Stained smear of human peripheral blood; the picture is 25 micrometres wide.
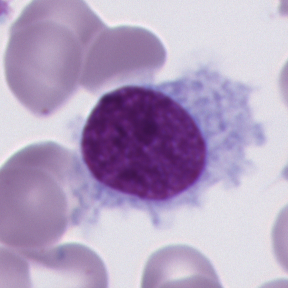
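Hairy cell in a stained smear of human peripheral blood. The nucleus is a plain oval without indentation or lobes, about 11 by 9 micrometres, and its chromatin is dark purple with a mottled, stippled texture rather than a smooth, even tone. The cytoplasm is abundant and pale greyish blue, and its fine projections are most plentiful on the right side of the cell.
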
